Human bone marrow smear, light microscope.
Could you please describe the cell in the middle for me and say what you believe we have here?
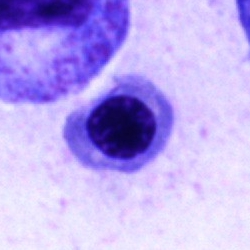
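Checking the outline first, it is roughly round with a few slightly angular edges. Next, the nucleus sits off-centre toward the right, leaving a wider band of cytoplasm on the left. Its chromatin is very dark purple and densely clumped. Finally, the cytoplasm is pale greyish-blue. This cell is an erythroblast.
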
